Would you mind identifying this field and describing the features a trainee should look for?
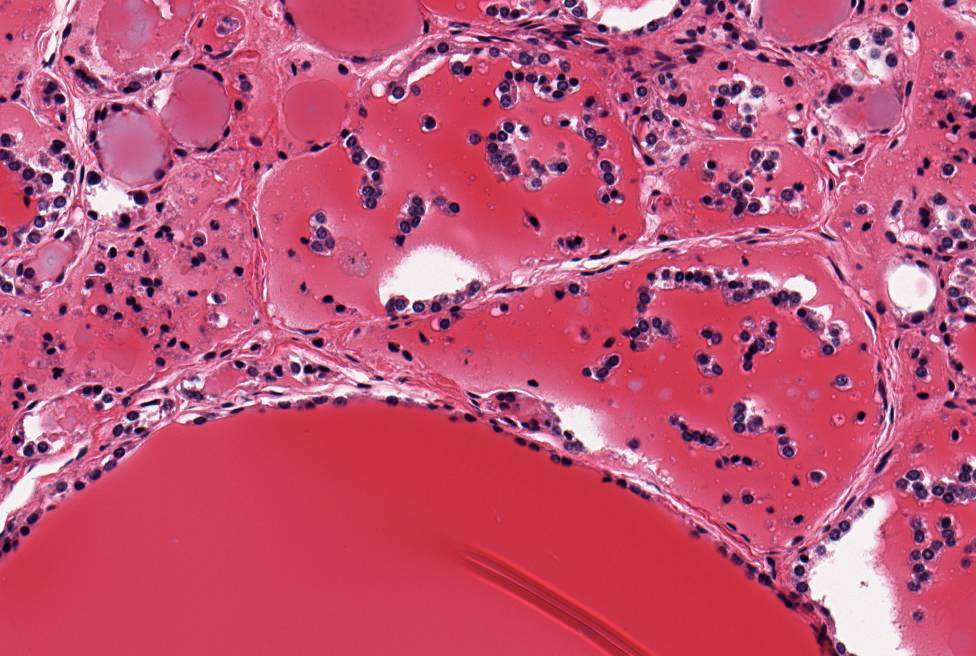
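This field mainly shows thyroid follicle. Notice the closely packed follicles of very unequal size, each filled with pink colloid. One very large follicle fills most of the lower half, lined by a single layer of flattened cells with small, round, dark nuclei.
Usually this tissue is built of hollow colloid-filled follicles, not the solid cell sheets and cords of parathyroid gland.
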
